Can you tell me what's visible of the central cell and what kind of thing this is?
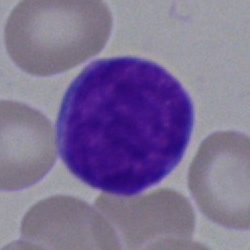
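Look at how the nucleus takes up nearly the whole cell. Its chromatin is dark purple and mottled, clumped in places with paler patches between. Now search the cell for granules or vacuoles: you won't find either. This is a blast.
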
